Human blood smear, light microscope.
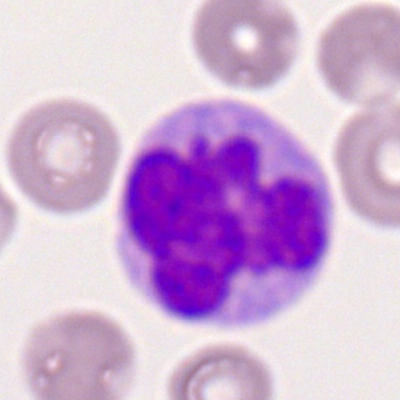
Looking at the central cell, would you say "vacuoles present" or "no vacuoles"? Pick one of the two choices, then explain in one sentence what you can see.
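No vacuoles. No vacuoles are visible in the cytoplasm.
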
